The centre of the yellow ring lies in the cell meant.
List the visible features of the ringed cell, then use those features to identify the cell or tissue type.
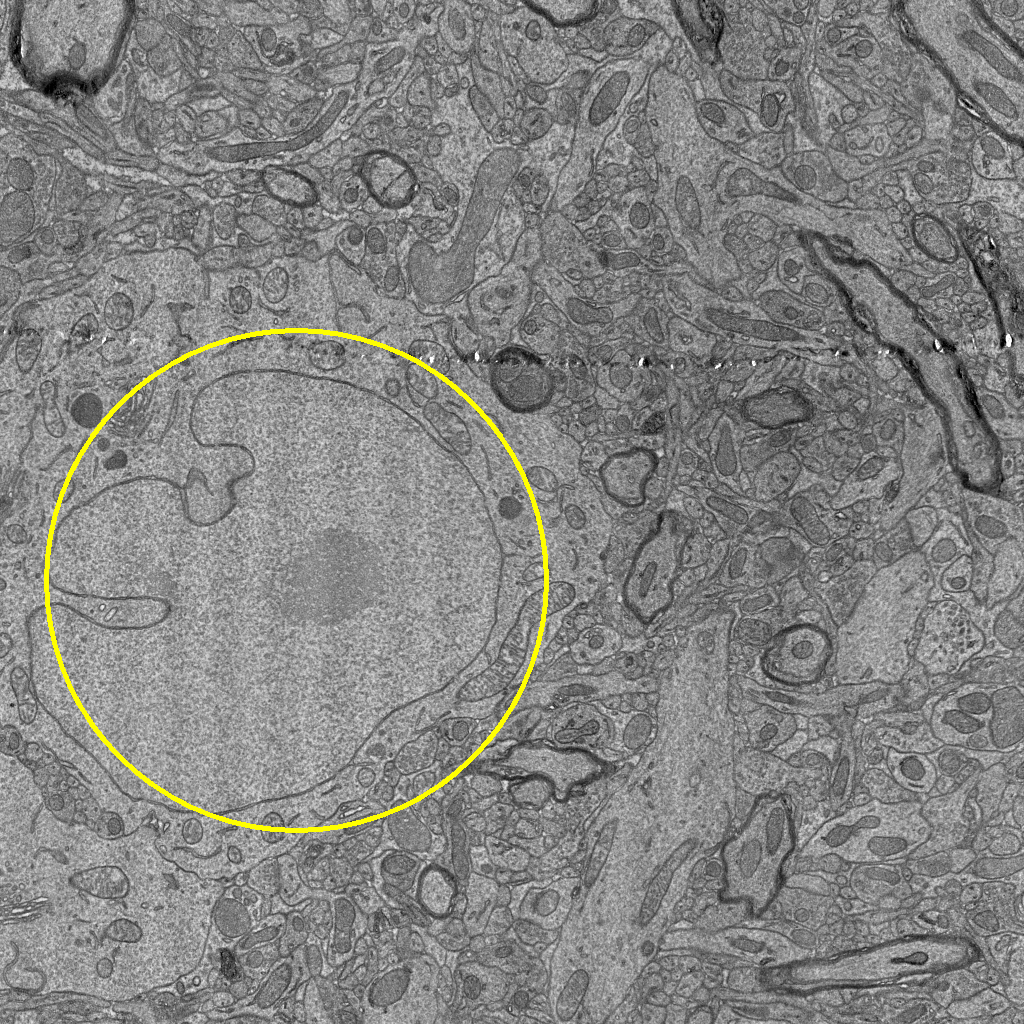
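First, a large rounded nucleus fills most of the ring. Second, its envelope folds deeply on the left side. Third, the chromatin is fine and evenly dispersed, with no dark clumps along the envelope. Fourth, a faint, ill-defined darker patch lies near the centre of the nucleus. Last, the cell is an excitatory neuron.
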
